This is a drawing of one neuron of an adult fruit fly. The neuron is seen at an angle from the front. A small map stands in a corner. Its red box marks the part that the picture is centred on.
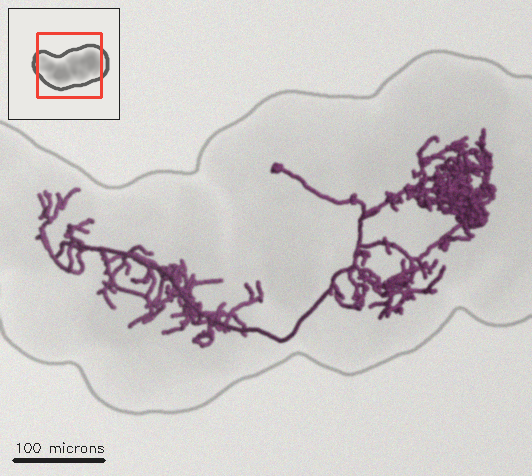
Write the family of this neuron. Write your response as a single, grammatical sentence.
It is DNp that is the family of this neuron.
